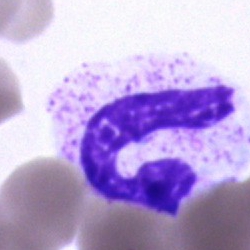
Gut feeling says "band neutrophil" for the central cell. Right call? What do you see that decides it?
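A single curved band shaped like the letter C, opening to the right, forms the nucleus, and that shape goes with band neutrophil.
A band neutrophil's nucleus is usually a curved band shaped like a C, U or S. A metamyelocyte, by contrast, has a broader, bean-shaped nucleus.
So the nuclear shape speaks against metamyelocyte. The chromatin is dense and stains deep purple, which agrees with band neutrophil.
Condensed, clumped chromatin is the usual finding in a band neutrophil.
Beyond that, the outline is roughly round, no nucleoli are visible, the cytoplasm is plentiful and very pale, and red cells overlap the lower edge. So yes, band neutrophil fits this cell.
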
